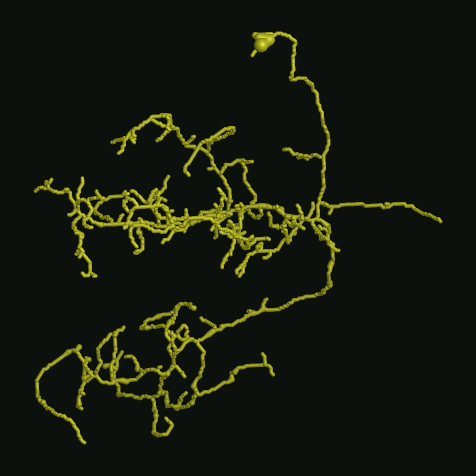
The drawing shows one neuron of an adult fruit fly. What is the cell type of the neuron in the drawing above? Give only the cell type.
INXXX407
